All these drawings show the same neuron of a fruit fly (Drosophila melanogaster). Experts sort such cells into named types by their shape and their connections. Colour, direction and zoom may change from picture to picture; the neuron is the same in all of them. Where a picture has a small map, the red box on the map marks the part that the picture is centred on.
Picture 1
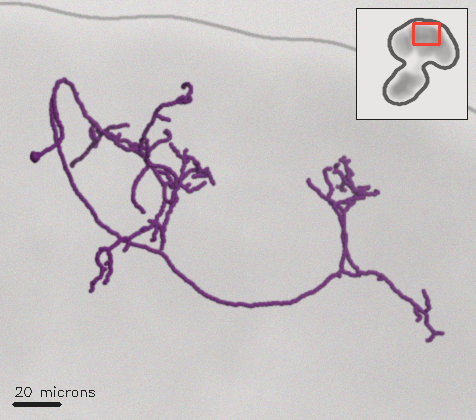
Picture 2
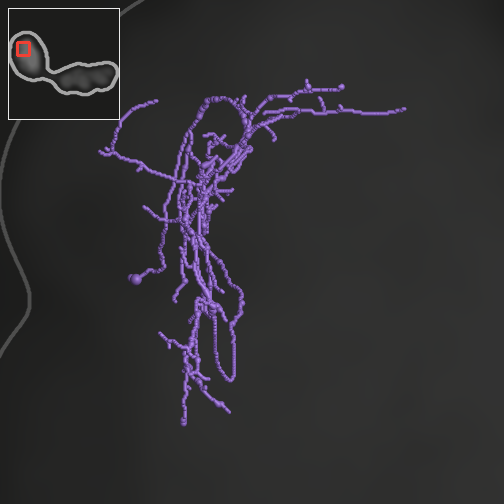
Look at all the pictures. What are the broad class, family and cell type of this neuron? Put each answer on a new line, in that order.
central-brain intrinsic neuron
hemilineage AOTUv4_dorsal
CRE003_a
